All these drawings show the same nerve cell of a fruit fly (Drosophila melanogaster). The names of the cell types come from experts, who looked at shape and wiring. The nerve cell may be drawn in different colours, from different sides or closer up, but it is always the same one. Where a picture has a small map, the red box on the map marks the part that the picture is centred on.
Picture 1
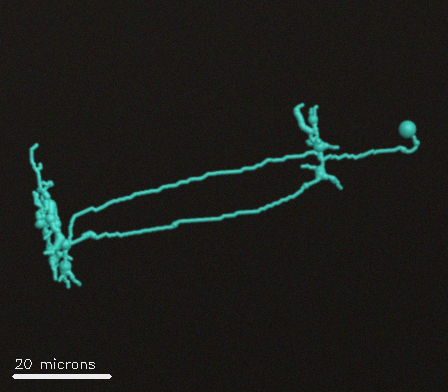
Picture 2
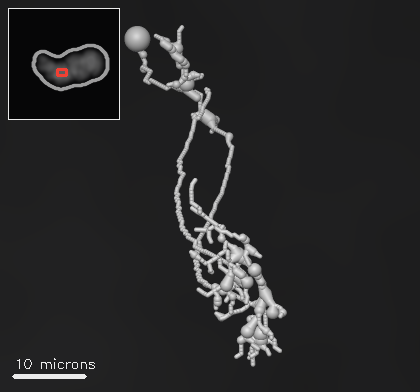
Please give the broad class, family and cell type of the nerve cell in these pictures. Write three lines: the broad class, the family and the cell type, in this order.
optic-lobe intrinsic neuron
T
T4a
